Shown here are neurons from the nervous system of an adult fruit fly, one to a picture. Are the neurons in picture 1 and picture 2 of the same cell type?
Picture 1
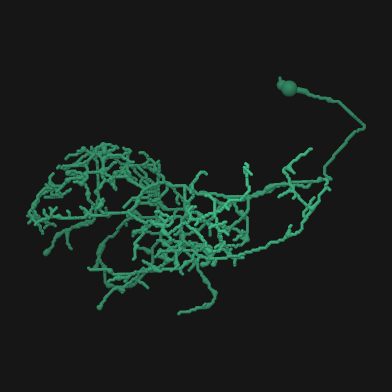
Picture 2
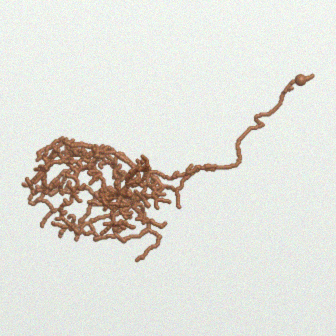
yes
